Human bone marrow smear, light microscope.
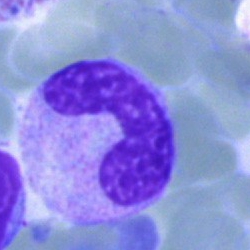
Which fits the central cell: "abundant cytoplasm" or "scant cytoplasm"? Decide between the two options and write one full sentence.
Around the nucleus lies a broad area of cytoplasm.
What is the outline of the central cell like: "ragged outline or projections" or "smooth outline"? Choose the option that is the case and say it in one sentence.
There is a smooth outline around this cell, free of projections.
